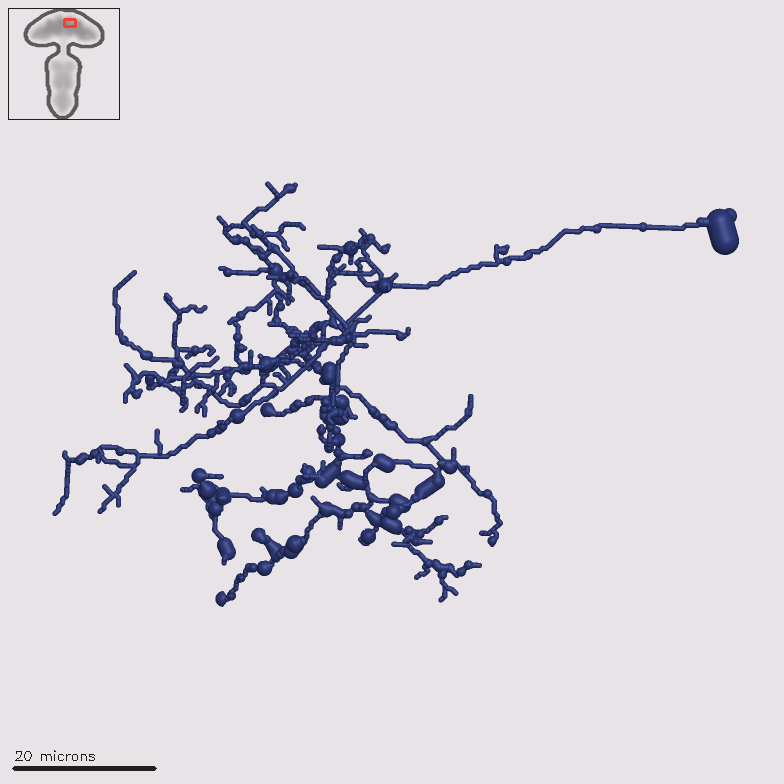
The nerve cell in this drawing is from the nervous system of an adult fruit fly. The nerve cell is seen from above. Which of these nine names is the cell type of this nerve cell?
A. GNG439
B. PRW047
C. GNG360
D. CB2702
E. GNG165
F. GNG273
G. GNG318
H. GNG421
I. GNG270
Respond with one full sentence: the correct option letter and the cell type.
As option G gives it, the nerve cell's cell type is GNG318.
